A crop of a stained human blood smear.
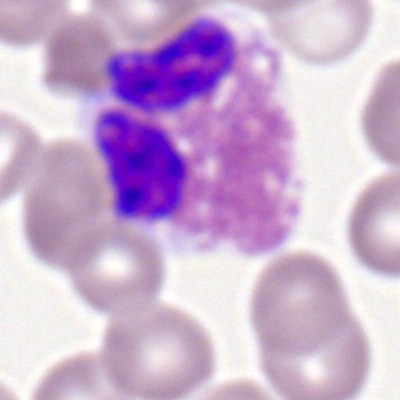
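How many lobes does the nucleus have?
Two separate lobes, with dark purple, clumped chromatin.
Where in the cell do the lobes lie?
On the left side, one above the other.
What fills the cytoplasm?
Coarse round granules, tightly packed.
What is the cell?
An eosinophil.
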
